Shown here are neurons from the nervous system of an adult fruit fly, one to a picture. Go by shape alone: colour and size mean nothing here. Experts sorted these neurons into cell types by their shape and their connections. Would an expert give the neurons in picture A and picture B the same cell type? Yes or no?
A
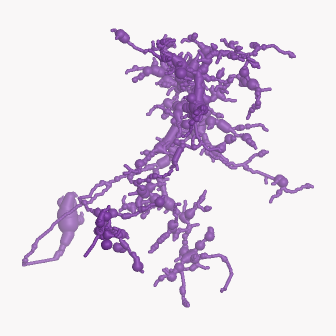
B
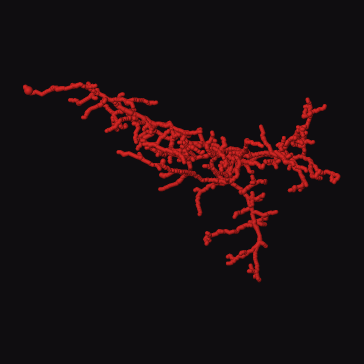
no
